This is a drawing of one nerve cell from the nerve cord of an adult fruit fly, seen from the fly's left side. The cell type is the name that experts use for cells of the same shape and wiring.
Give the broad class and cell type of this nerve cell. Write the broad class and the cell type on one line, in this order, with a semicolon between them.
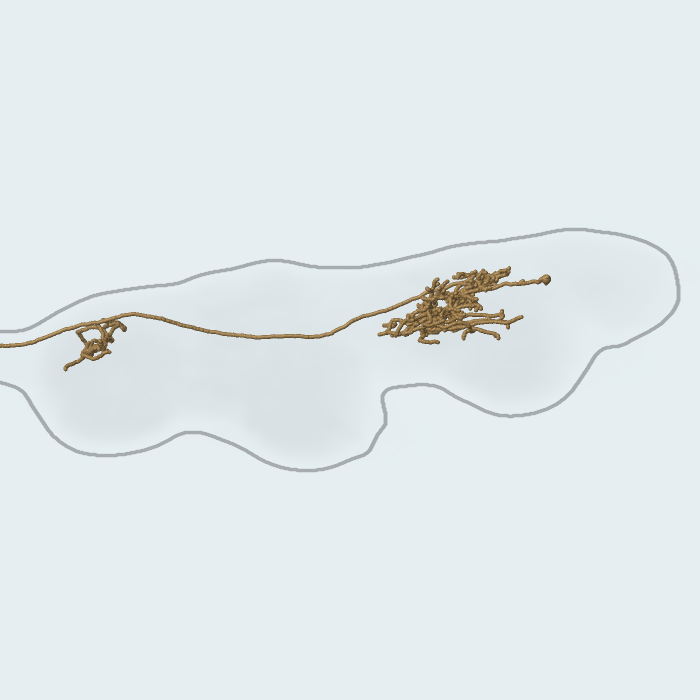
ascending neuron; ANXXX071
